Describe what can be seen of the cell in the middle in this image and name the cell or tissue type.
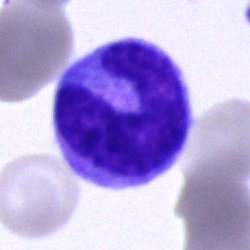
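Look first at the outline: round and smooth-edged. The nucleus is deeply indented, a horseshoe with its notch opening toward the upper left. Its chromatin stains dark purple and appears clumped into patches, and paler lilac cytoplasm fills the notch. This is a monocyte.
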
